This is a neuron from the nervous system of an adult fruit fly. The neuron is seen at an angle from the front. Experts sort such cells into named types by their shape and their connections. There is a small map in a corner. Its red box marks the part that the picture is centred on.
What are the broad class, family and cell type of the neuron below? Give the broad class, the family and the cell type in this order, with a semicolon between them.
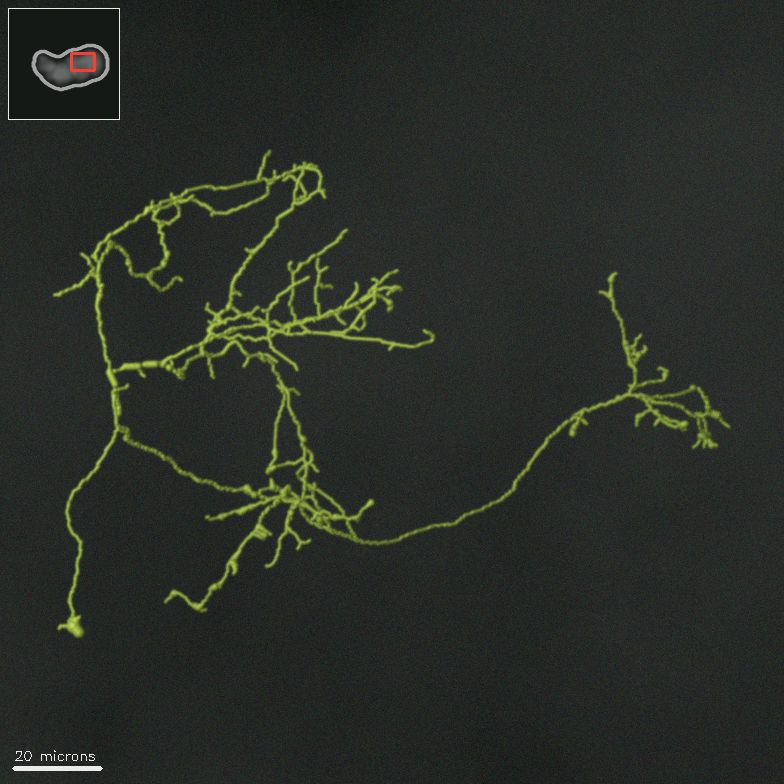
central-brain intrinsic neuron; hemilineage AOTUv4_dorsal; SMP006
